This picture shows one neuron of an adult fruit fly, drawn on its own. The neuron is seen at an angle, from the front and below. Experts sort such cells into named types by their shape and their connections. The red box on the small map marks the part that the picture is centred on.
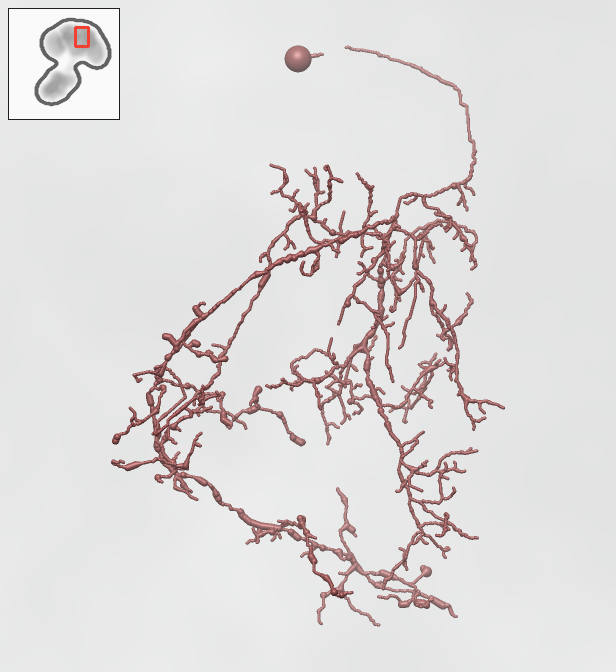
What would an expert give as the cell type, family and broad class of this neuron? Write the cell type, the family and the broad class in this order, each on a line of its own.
CL180
hemilineage SMPp&v1_posterior
central-brain intrinsic neuron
